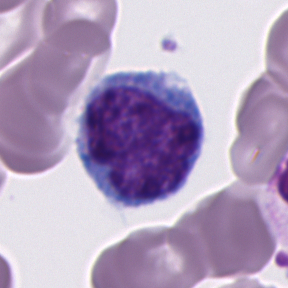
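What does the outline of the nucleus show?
It has an indentation at its lower left.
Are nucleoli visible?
No distinct nucleoli are visible.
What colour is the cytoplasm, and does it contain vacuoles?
The cytoplasm is blue, and no vacuoles are seen in it.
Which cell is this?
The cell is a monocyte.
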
